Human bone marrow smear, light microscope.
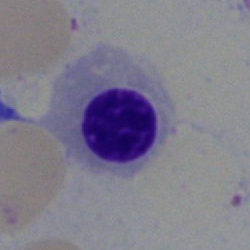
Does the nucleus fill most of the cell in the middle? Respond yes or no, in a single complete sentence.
No, what surrounds the nucleus is a broad area of cytoplasm.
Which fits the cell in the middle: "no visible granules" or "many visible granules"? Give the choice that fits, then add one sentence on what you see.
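No visible granules. No granules are visible in the cytoplasm.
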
